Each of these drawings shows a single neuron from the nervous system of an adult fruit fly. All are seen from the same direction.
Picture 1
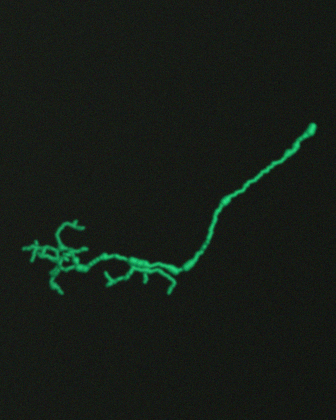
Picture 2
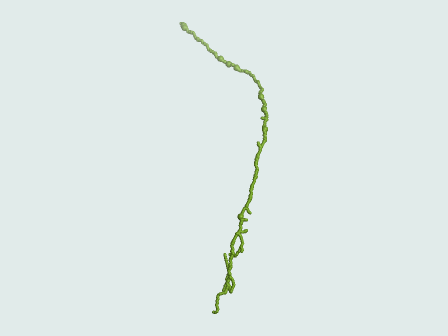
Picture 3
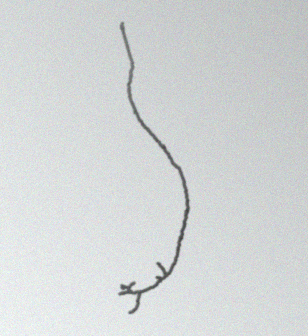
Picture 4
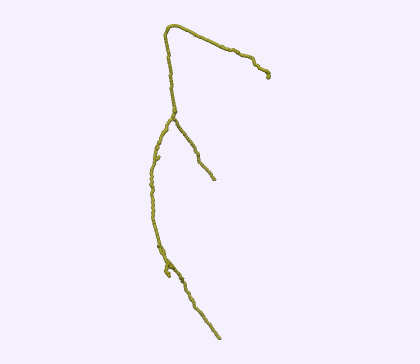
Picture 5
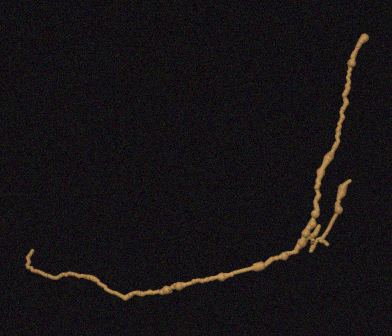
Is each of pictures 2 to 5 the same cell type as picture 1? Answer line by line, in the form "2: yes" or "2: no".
2: no
3: no
4: no
5: yes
